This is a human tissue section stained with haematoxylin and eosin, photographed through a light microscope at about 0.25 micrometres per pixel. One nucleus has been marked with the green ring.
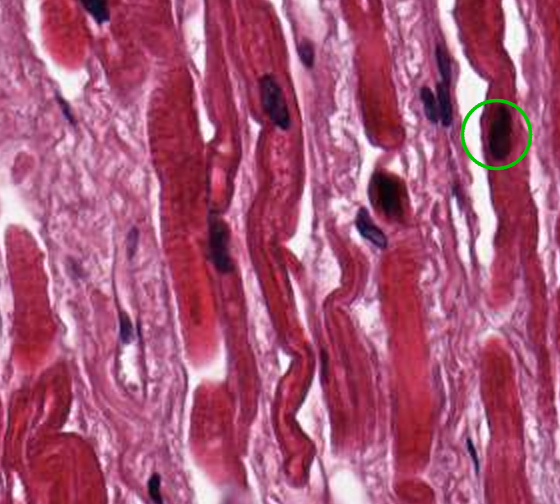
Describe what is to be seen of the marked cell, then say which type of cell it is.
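The nucleus is oval, with its long axis running along the length of the cell, and it sits in the middle of the cell's width. The nucleus stains dark purple, fairly evenly throughout, and stands out sharply against the surrounding cytoplasm. The cytoplasm is deep red and plentiful. It forms a long band with a smooth outline that extends well above and below the nucleus. The cell runs parallel to the neighbouring red bands. On its left it is separated from them by a clear space and pale, wavy fibres. It is a cardiomyocyte.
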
